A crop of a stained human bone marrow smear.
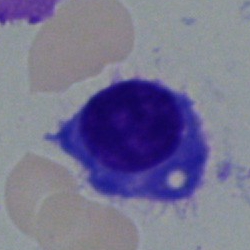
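Plasma cell (centre) with an irregular outline and a tapering extension on the left. Fine thread-like projections fringe its lower border. The cytoplasm is widest below and right of the nucleus, and a single round clear vacuole lies in the lower right cytoplasm.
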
